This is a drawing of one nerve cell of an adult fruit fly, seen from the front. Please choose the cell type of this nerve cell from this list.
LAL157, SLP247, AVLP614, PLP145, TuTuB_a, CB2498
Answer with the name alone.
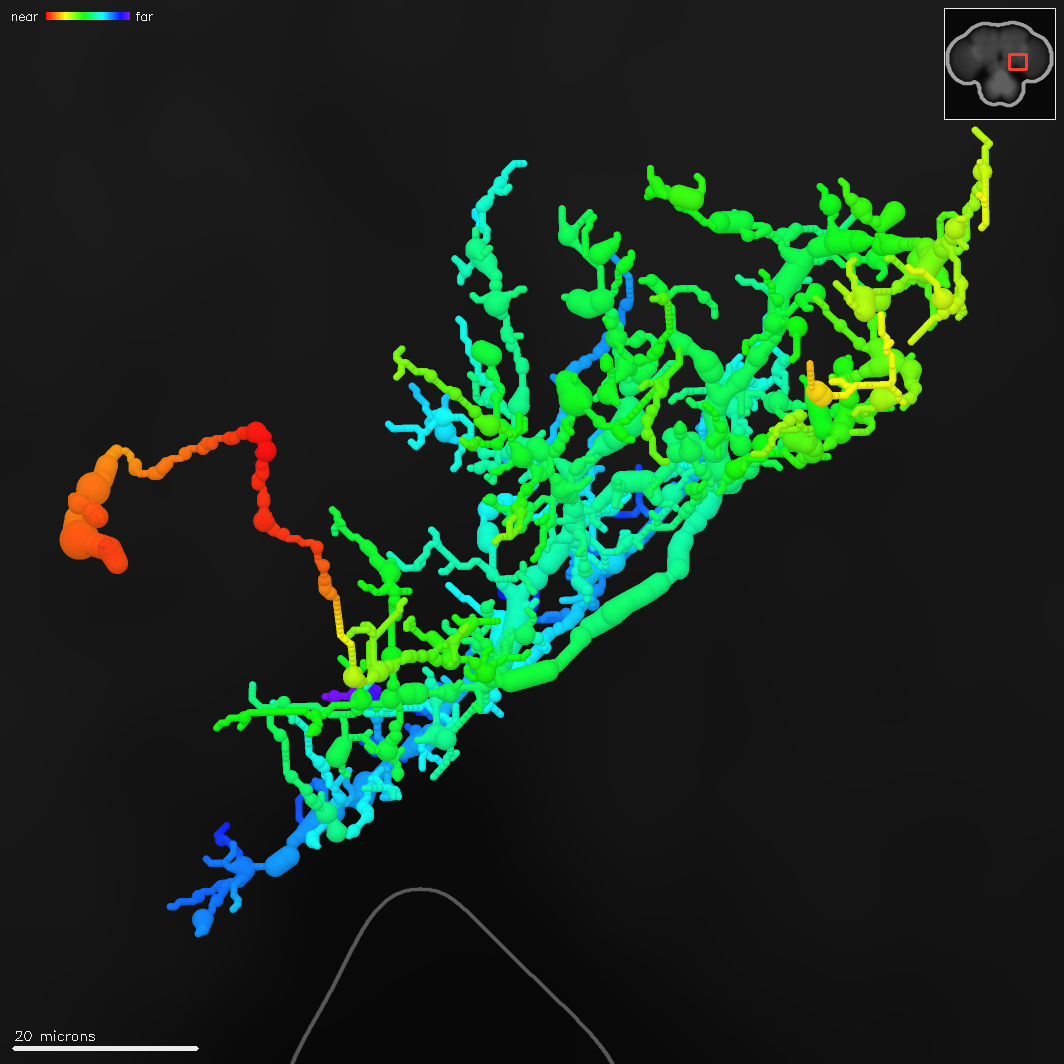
AVLP614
